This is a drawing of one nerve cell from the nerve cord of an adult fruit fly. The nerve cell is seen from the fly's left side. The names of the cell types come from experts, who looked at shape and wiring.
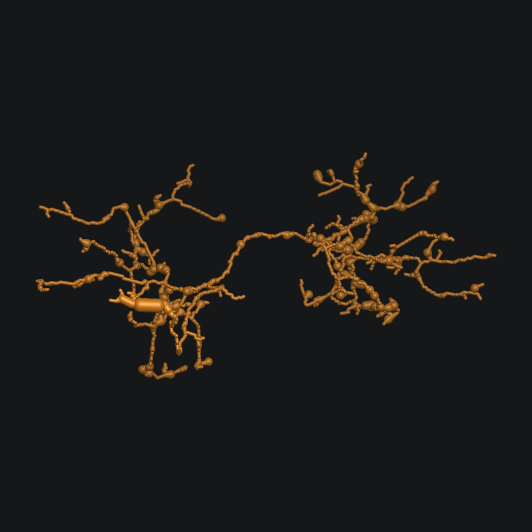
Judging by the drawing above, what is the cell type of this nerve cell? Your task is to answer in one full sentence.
The nerve cell here falls under cell type IN13B087.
